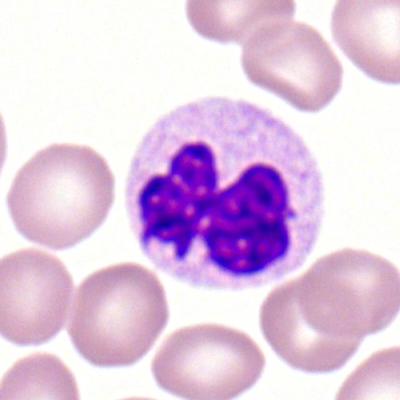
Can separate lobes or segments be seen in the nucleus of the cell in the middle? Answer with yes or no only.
Yes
